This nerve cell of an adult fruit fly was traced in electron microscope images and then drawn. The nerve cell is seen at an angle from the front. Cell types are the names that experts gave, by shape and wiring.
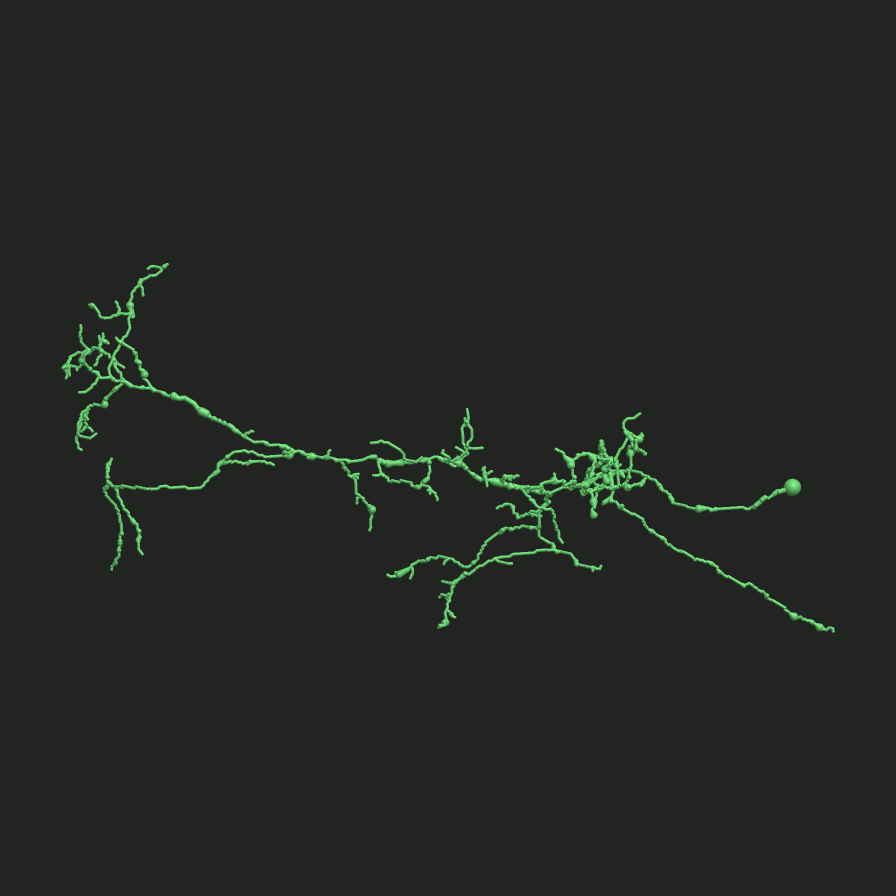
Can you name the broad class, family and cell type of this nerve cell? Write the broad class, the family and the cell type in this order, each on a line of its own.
central-brain intrinsic neuron
hemilineage DM3_dorso_lateral
CB0998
